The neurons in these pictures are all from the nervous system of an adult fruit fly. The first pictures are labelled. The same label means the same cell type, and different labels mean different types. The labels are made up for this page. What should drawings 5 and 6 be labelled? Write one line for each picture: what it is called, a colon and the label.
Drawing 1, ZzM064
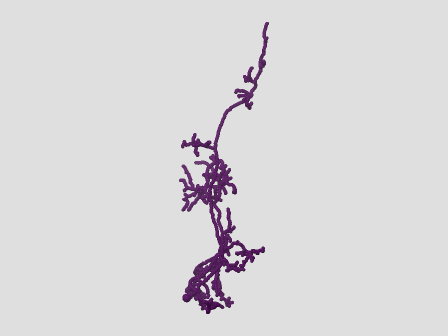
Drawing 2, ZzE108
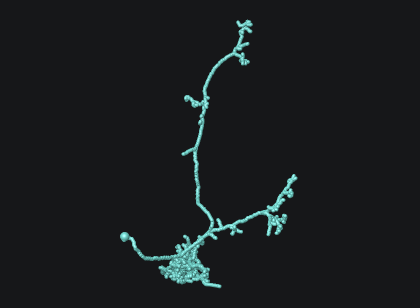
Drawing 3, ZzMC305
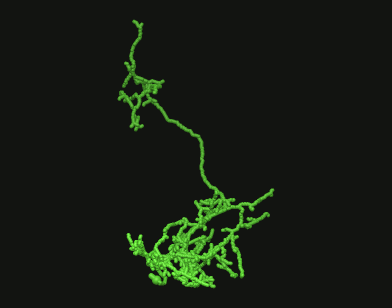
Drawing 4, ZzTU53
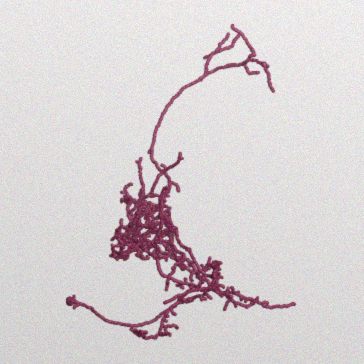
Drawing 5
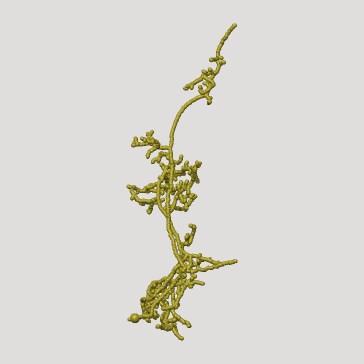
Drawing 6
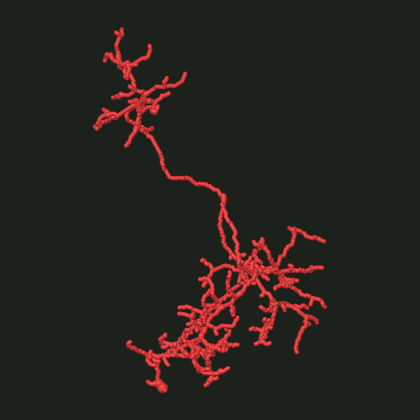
5: ZzM064
6: ZzMC305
